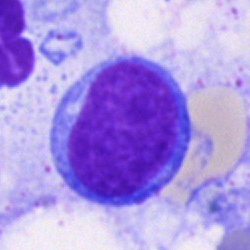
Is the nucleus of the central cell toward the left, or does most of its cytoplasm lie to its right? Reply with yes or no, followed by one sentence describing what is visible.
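No. The nucleus fills most of the cell and sits slightly toward the lower right.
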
